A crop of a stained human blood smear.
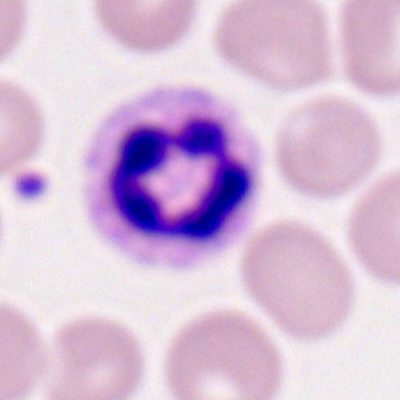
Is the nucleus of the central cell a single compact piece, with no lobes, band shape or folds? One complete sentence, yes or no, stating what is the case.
No, this cell's nucleus is lobed instead of forming a single mass.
